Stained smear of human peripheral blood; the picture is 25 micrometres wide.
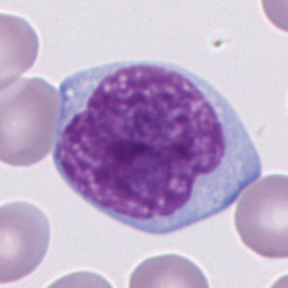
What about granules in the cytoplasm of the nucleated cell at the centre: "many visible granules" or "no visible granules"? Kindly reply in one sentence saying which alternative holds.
No granules can be seen in the cytoplasm of this cell.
